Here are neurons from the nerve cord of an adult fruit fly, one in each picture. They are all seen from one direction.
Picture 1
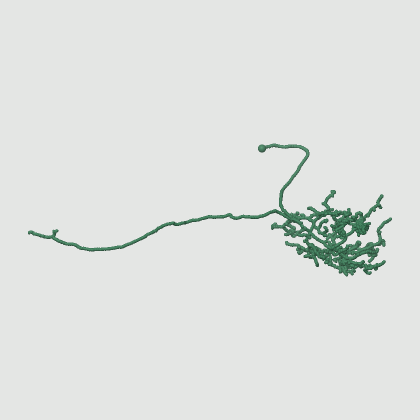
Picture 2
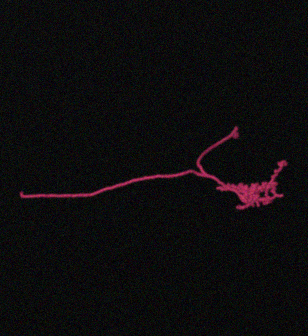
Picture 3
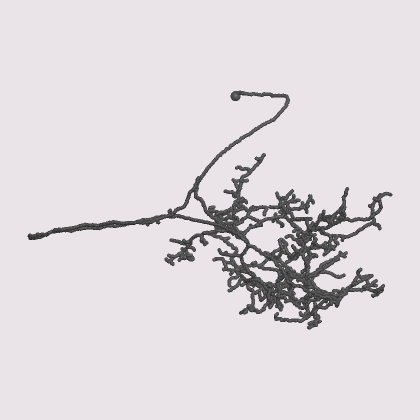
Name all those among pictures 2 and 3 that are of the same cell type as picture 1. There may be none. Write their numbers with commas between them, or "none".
3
